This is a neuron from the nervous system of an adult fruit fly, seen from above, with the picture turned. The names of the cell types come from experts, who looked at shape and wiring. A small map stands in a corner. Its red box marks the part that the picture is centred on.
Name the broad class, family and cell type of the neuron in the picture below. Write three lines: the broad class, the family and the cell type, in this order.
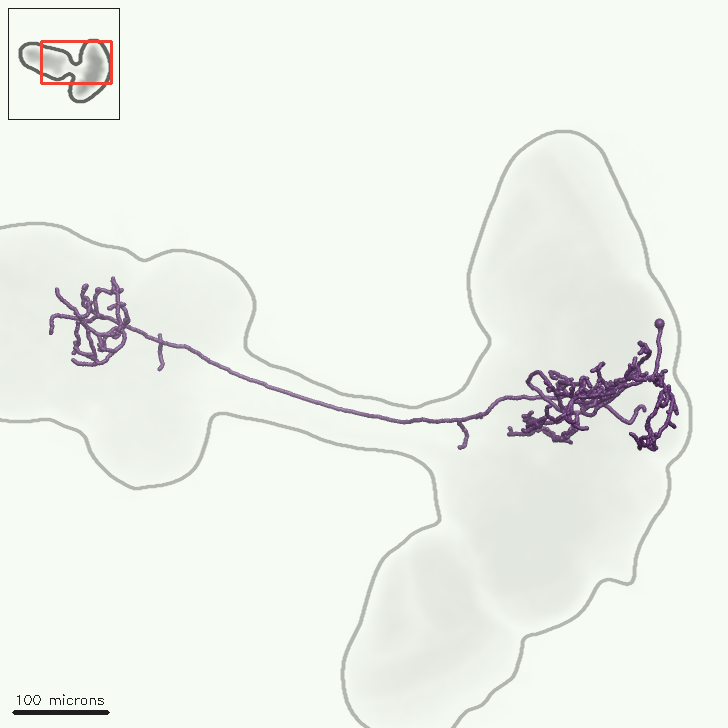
descending neuron
hemilineage WEDd1
DNa08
